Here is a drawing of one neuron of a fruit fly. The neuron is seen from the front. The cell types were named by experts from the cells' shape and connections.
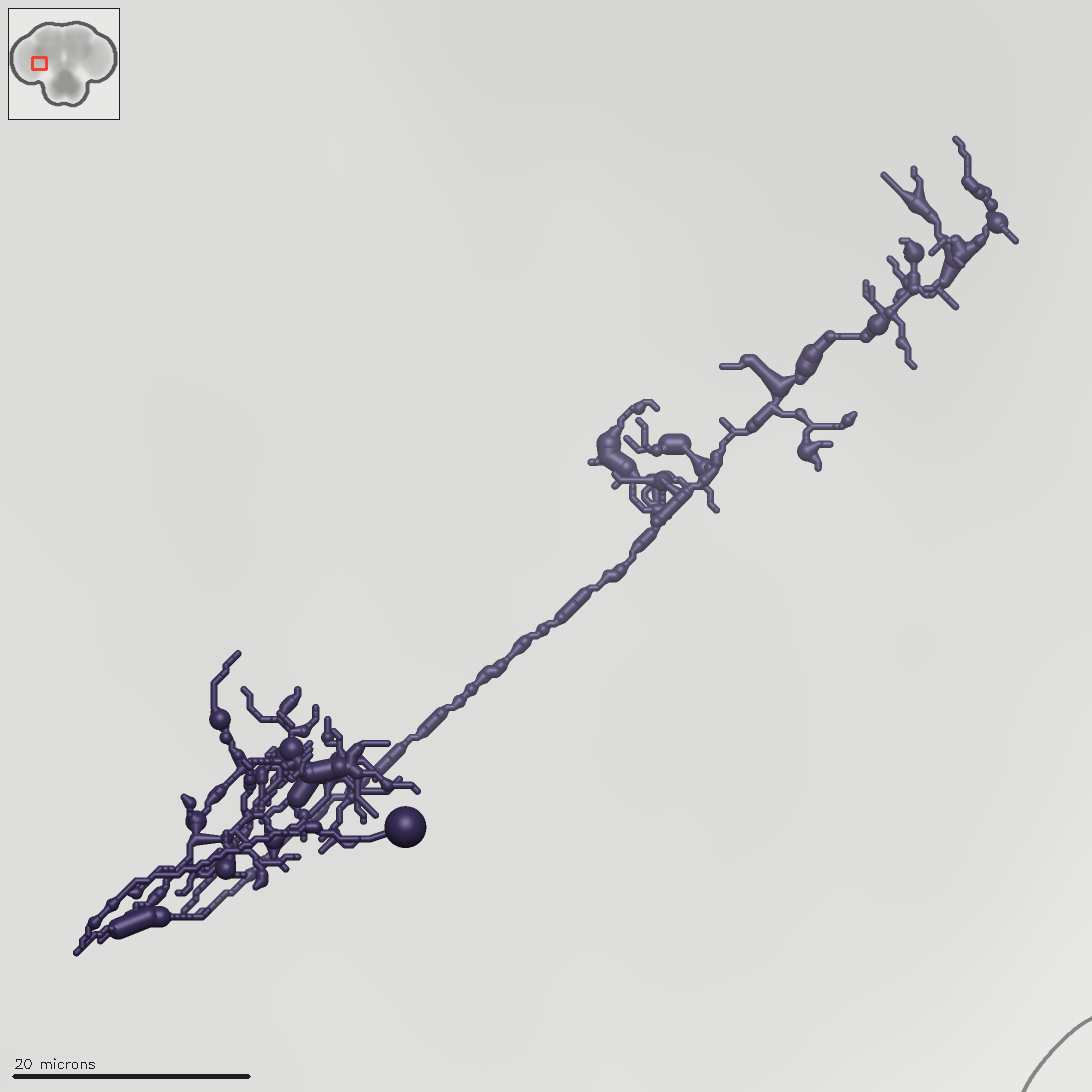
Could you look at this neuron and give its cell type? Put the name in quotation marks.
"TmY5a"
